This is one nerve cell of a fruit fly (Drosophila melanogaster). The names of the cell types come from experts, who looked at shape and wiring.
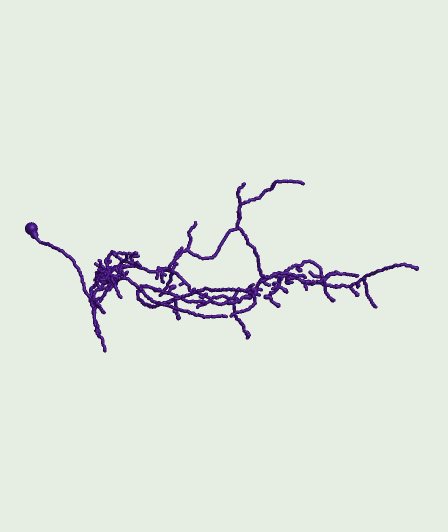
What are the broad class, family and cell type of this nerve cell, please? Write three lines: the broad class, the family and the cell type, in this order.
nerve-cord intrinsic neuron
hemilineage 17A
IN17A111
